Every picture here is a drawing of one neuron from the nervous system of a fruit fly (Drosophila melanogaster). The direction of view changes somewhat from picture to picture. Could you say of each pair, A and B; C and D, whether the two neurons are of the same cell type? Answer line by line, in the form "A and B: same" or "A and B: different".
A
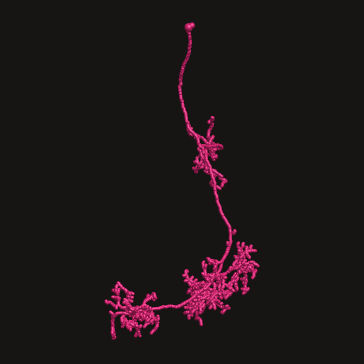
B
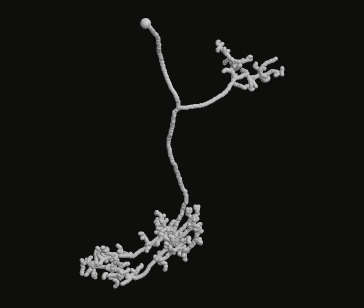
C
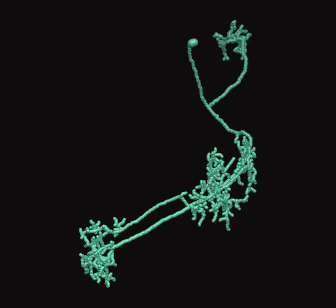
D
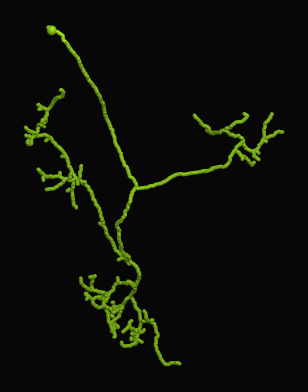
A and B: same
C and D: different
